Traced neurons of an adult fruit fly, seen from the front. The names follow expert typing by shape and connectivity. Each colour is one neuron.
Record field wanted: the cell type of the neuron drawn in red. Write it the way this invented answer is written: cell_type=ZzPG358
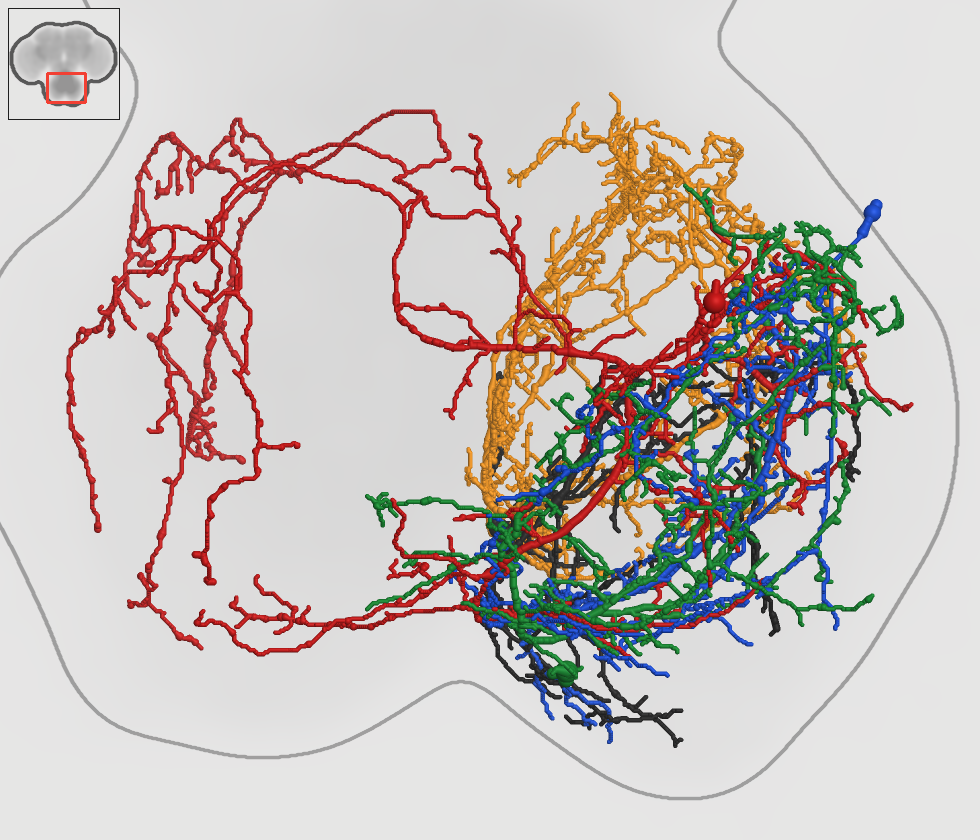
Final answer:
cell_type=IN18B018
